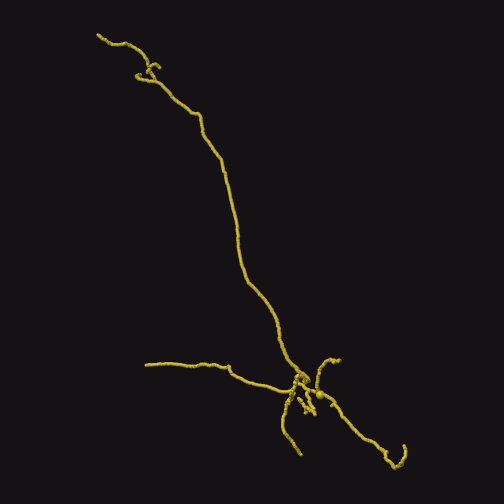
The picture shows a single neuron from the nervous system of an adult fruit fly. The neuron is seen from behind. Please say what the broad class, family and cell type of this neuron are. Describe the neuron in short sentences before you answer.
As drawn here it is taller than it is wide. Its broad class is sensory neuron ascending to the brain. Its family is called class mechanosensory proprioceptive. The cell type is SApp04.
